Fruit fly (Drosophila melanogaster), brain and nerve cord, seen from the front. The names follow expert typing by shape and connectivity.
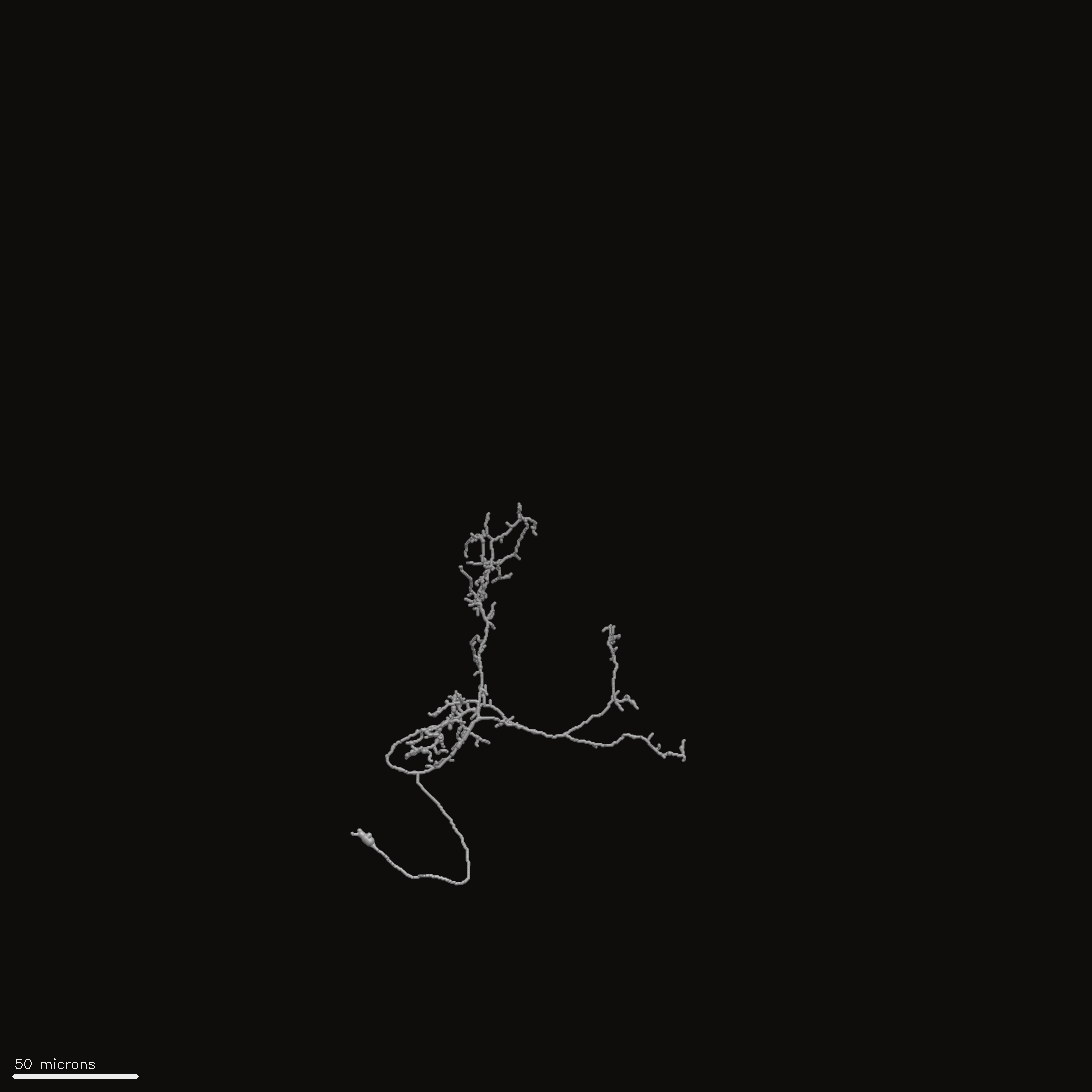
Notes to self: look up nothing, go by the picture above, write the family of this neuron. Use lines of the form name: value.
family: hemilineage MD3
